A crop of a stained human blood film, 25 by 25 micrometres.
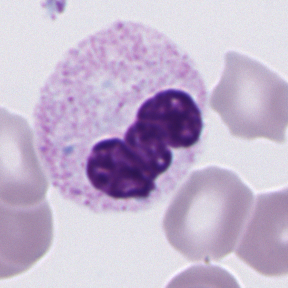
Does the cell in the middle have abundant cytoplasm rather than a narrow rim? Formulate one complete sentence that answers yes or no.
Yes, there is abundant cytoplasm in this cell.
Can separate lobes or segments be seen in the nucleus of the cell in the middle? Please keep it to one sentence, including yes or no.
Yes, there is a nucleus divided into separate lobes in this cell.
